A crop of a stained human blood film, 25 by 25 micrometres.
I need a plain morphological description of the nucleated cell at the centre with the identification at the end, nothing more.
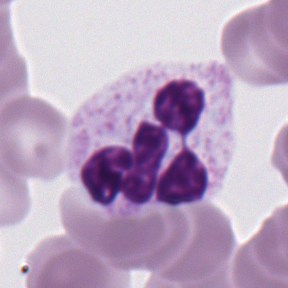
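Several separate lobes make up the nucleus, and the two on the right are linked by a thin thread of chromatin. The chromatin is dark purple and densely clumped. Fine pinkish-violet granules are scattered evenly through the cytoplasm. Answer: segmented neutrophil.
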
